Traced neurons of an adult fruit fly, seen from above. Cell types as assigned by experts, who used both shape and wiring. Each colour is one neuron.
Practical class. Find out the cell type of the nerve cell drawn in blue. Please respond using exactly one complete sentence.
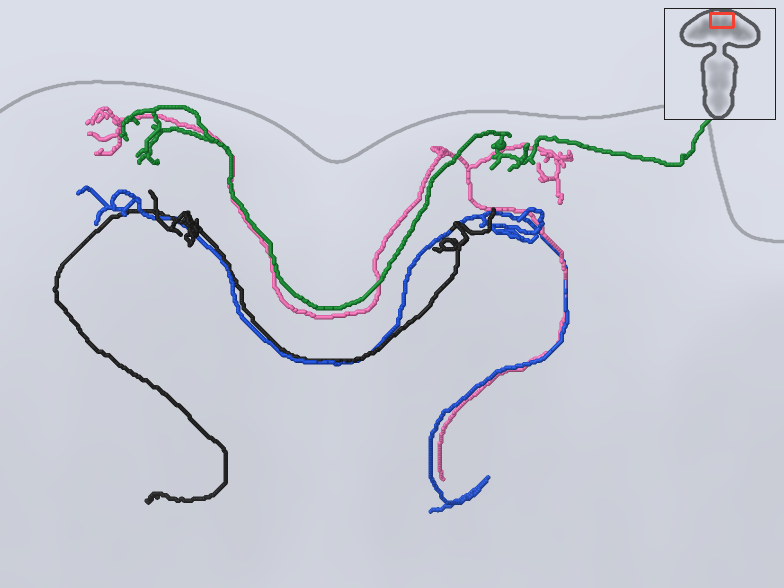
This nerve cell counts as a member of the cell type ORN_VA4.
